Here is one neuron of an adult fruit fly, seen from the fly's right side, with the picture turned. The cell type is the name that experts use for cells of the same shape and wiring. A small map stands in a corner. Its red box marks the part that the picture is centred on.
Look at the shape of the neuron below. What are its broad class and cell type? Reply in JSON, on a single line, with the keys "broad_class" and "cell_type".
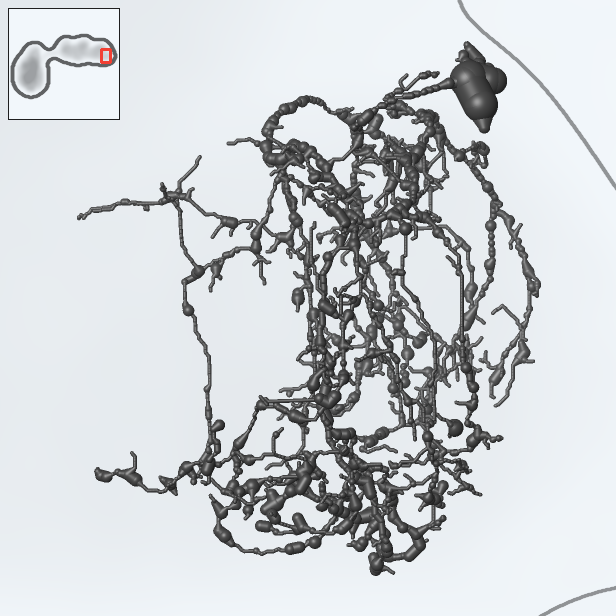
{"broad_class": "nerve-cord intrinsic neuron", "cell_type": "INXXX181"}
